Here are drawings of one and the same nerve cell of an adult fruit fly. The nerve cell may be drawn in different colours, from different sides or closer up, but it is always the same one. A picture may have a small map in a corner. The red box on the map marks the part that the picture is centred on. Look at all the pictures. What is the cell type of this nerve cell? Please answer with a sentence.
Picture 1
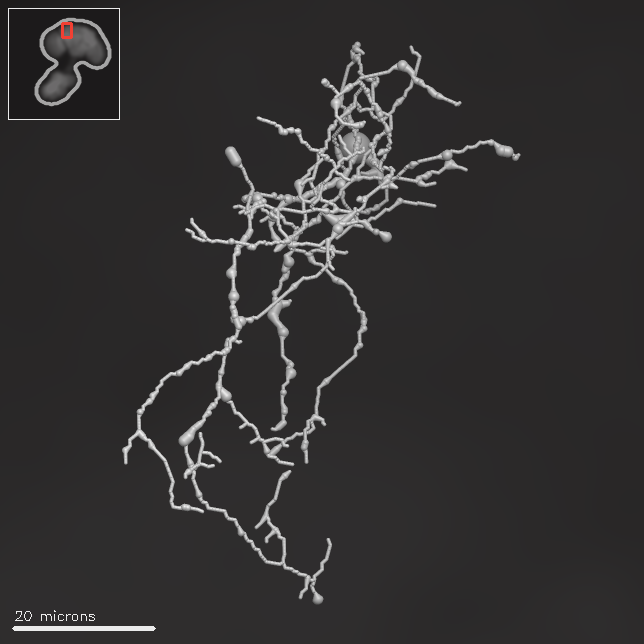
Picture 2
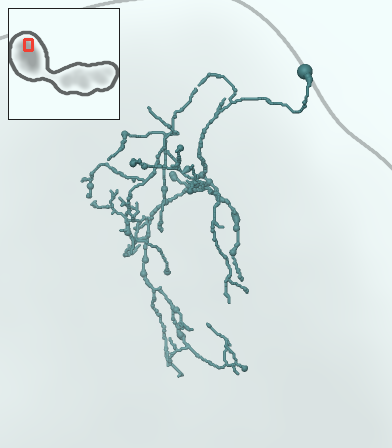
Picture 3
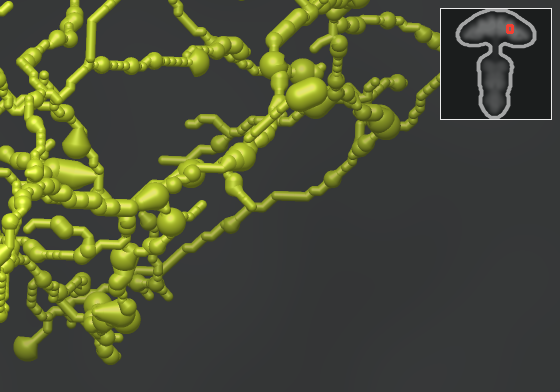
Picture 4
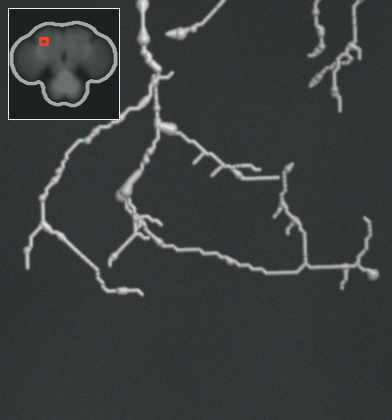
The cell type is SLP288.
